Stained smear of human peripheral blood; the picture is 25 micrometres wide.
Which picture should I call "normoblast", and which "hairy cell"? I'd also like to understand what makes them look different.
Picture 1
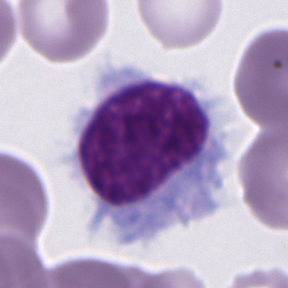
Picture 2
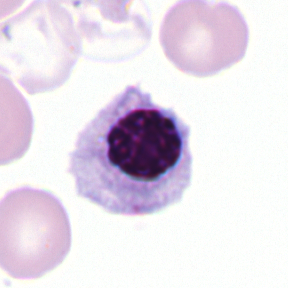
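Picture 1: hairy cell. Picture 2: normoblast. Outline: picture 1 ragged, with many fine hair-like projections all around; picture 2 irregular and somewhat angular, not smoothly round.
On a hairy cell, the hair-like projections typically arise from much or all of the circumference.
Chromatin: dark purple in both; mottled in picture 1, coarsely clumped in picture 2 into blocks with slightly paler spaces between them.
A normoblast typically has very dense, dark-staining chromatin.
Nucleus, picture 2: round, about 7 micrometres across, filling about 40% of the cell's area, set toward the upper right; no nucleoli.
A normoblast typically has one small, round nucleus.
Cell size, picture 2: about 11 micrometres across. Cytoplasm: picture 1 pale blue, broadest below and to the right of the nucleus, no distinct granules; picture 2 finely and faintly granular, no coarse dark granules, no vacuoles.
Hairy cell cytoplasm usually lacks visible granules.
Surroundings: red cells encircle picture 1 without overlapping it; in picture 2 they lie nearby, none touching.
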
